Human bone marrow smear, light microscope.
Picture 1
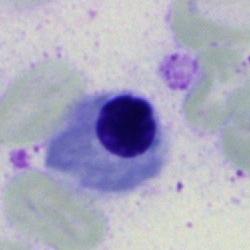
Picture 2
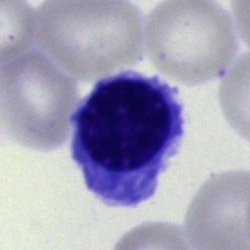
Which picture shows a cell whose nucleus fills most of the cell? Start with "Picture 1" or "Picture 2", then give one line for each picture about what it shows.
Picture 2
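In picture 1: The cytoplasm is abundant, covering more area than the nucleus.
In picture 2: The cytoplasm is scant and is widest below the nucleus.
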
